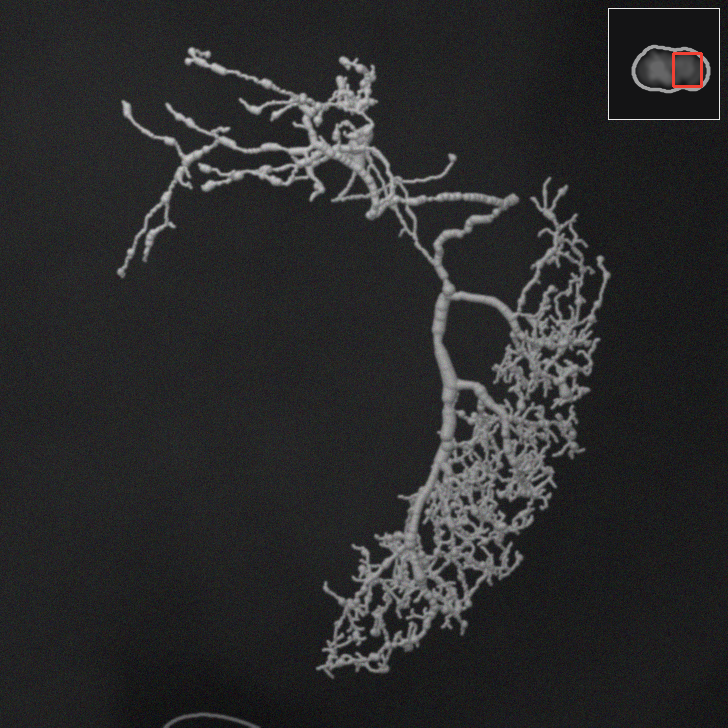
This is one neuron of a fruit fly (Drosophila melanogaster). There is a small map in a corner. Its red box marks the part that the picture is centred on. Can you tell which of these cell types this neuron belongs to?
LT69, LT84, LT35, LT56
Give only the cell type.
LT84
